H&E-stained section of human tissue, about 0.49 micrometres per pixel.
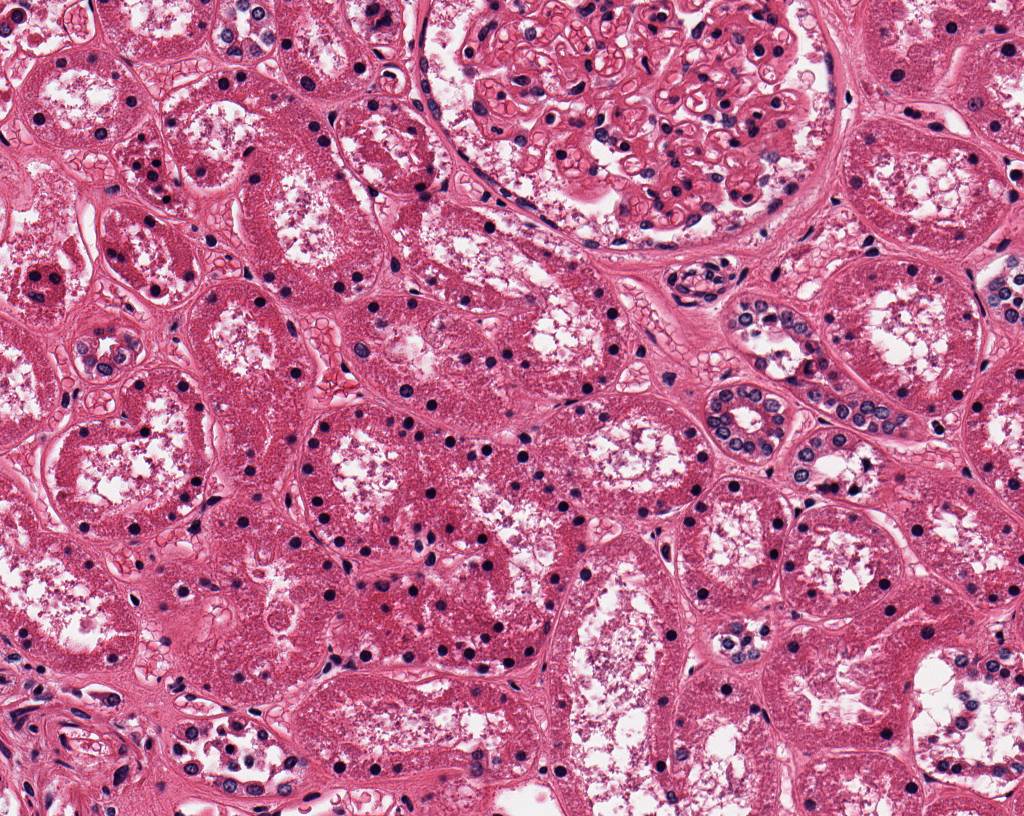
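Renal cortex: closely packed tubules, cut across and obliquely, fill most of the field. Most have a single cell layer with deeply eosinophilic, granular cytoplasm and round dark nuclei; smaller ones right of centre have paler cytoplasm, more crowded nuclei and open round lumens. A narrow pale Bowman's space parts the glomerular tuft from its flat-lined capsule.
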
